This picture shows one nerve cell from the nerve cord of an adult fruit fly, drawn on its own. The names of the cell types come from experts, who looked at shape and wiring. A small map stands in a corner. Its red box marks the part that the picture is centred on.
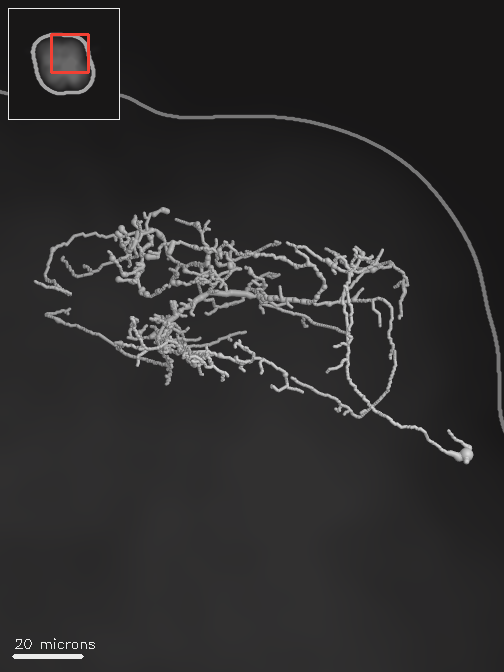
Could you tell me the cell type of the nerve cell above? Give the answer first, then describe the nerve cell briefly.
Its cell type is IN03B057. It is a nerve-cord intrinsic neuron. By the scale bar it is about 130 microns wide in this view. The picture shows dozens of branch ends.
